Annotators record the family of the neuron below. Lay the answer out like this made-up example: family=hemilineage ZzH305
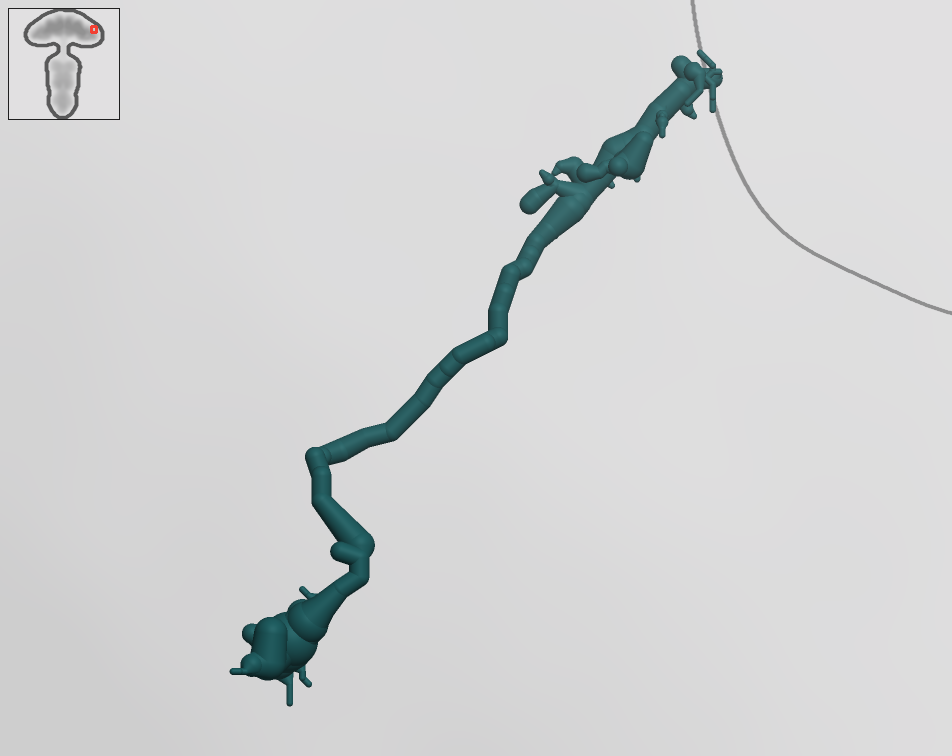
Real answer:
family=L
